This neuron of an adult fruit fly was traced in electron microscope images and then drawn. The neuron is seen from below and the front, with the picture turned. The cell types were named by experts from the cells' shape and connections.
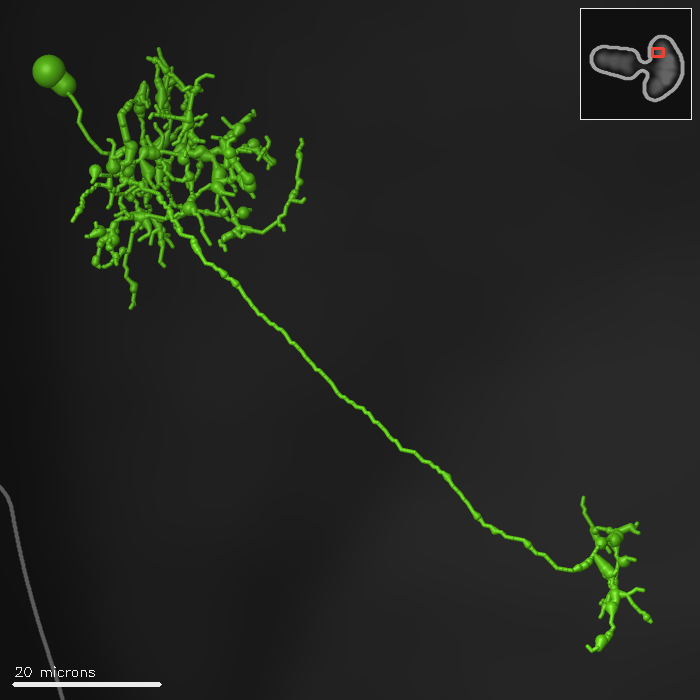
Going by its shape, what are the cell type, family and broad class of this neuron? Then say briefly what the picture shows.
Its cell type is Tlp12. The family is Tlp. It is an optic-lobe intrinsic neuron. It is in the brain and does not reach the nerve cord. The cell body can be seen at the upper left of the picture. Dozens of branch ends can be seen.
